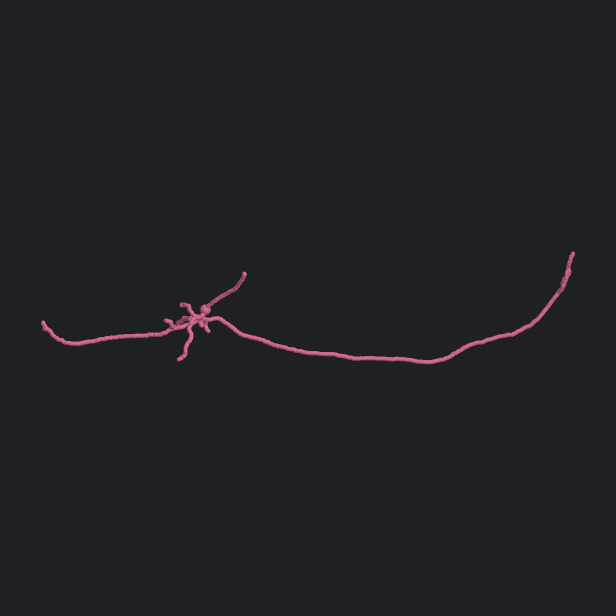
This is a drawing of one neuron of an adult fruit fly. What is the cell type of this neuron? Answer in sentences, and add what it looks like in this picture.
Its cell type is SApp04. It is a sensory neuron ascending to the brain. In this view it is more than twice as wide as it is tall.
